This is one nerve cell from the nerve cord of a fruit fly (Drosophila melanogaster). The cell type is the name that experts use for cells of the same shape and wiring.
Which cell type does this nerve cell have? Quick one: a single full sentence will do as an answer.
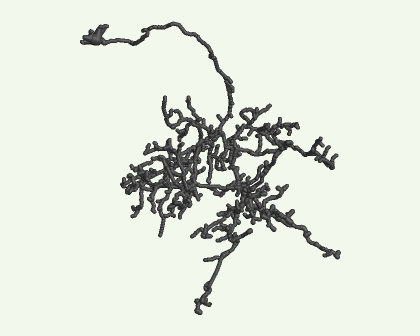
The cell type carried by this nerve cell is IN13B035.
